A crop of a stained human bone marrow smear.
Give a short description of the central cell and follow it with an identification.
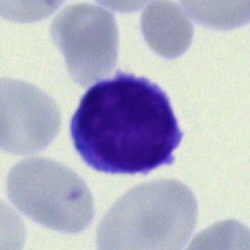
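Quick look at this one: the chromatin's dense and dark purple, and there aren't any nucleoli to be seen. No granules anywhere in the cell either. You'll notice a small bump sticking out from the lower right edge. It's a lymphocyte.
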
